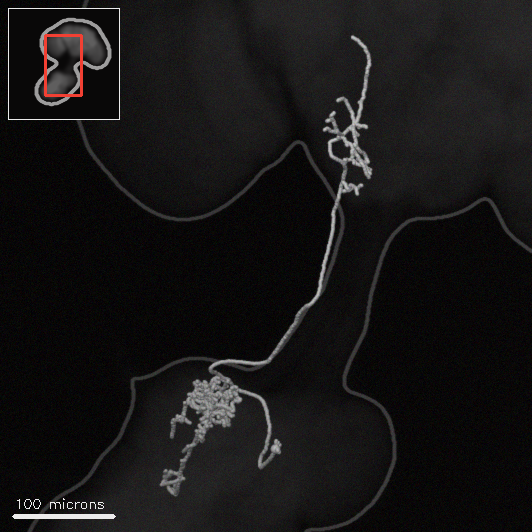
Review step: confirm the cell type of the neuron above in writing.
AN02A017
